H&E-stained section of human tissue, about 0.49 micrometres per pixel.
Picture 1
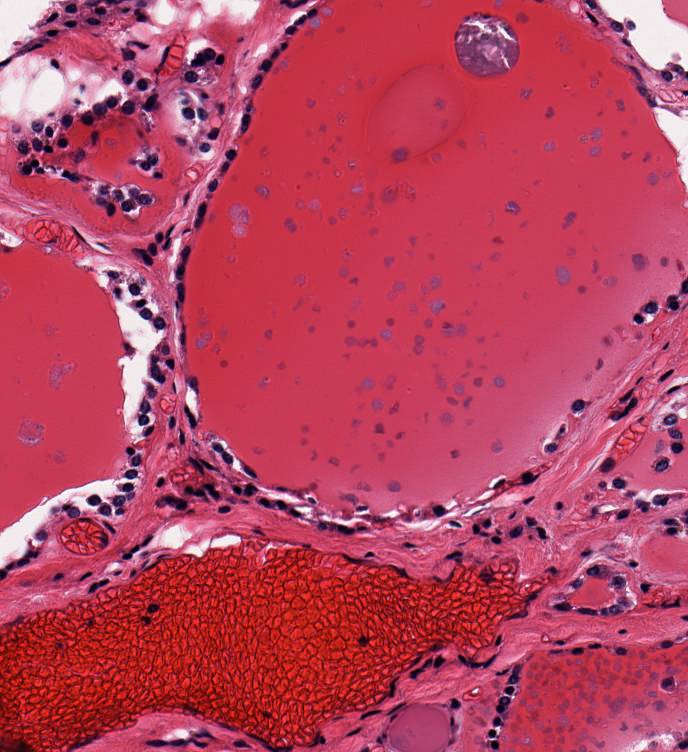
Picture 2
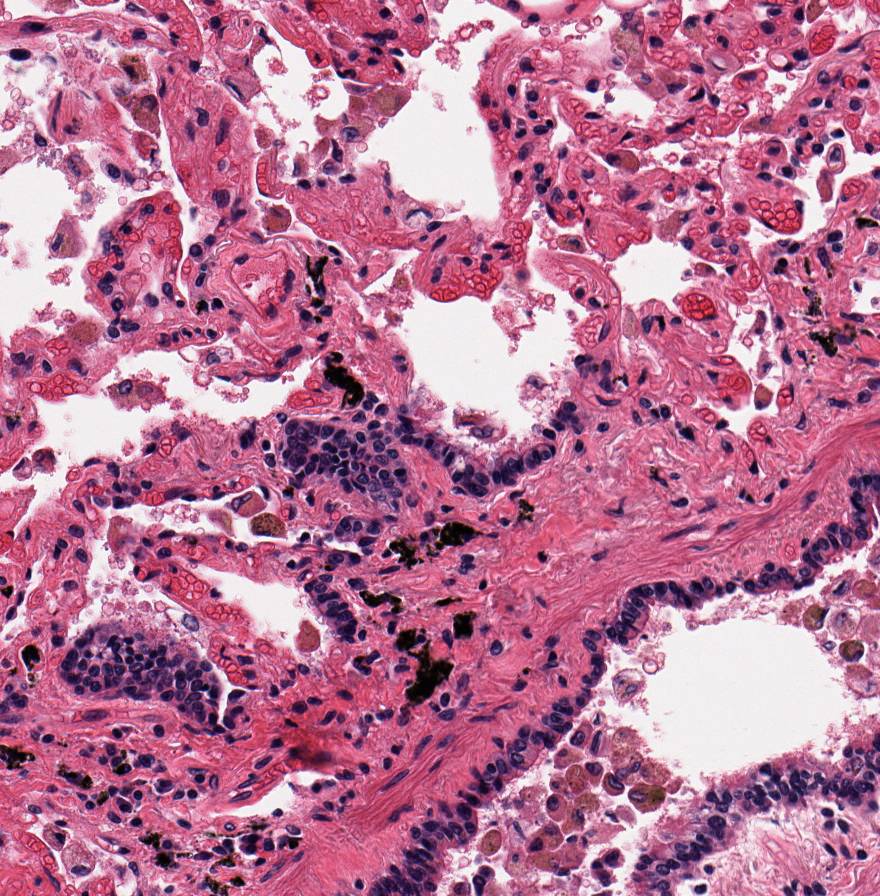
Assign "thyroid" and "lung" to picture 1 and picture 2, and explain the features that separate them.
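Picture 1 shows thyroid; picture 2 shows lung. Large rounded follicles of homogeneous pink material fill most of the thyroid field, the largest at upper centre and right, each lined by a single layer of flattened cells with dark, elongated nuclei. Thin bands of pink fibrous stroma with scattered nuclei separate them. In the lung, rounded macrophages with granular brown cytoplasm lie free in the airspaces, mostly in the lower right.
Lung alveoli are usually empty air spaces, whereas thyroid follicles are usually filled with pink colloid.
The lung also shows a pink band of spindle-shaped smooth muscle cells running diagonally beneath the lining epithelium, compact nests of small cells with crowded, round, dark nuclei at the left centre and lower left, and clumps of coarse black pigment in the stroma.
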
